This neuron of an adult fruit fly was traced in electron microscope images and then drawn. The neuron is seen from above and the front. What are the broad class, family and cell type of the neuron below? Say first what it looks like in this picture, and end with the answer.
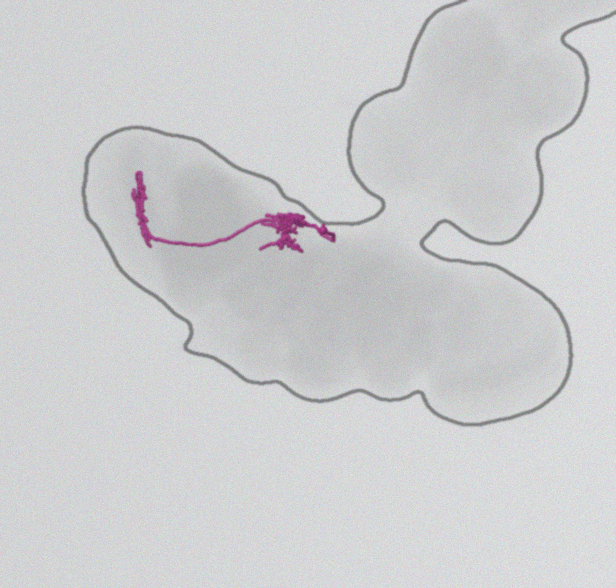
The cell body is in the middle of the picture. As drawn here it is more than twice as wide as it is tall. It is a visual centrifugal neuron. The family is hemilineage DM1_posterior. The cell type is MeVC7a.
